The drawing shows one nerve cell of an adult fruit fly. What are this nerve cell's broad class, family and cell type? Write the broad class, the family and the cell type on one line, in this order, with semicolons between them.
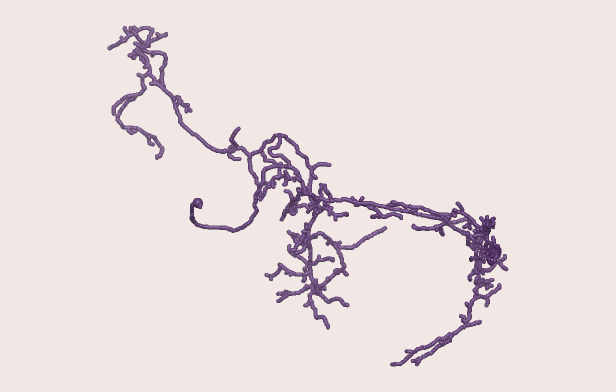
central-brain intrinsic neuron; hemilineage DM4_dorsal; CL159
